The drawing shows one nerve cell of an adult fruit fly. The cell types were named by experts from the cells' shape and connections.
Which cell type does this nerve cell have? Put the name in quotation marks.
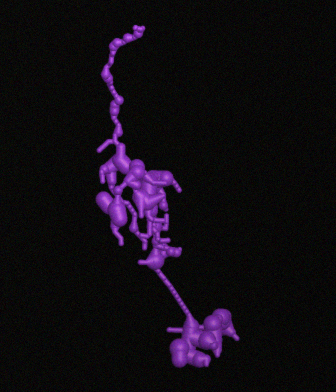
"L5"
